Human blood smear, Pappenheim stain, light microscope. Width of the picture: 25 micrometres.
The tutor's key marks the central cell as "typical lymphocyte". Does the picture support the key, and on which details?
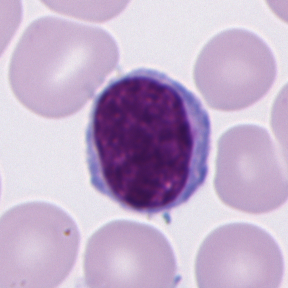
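First, what is there: an oval nucleus of about 12 by 8 micrometres, its chromatin dark purple and coarsely clumped. The whole cell comes to about 13 by 11 micrometres, and the nucleus fills about 70% of its area. The cytoplasm around it is pale blue, its rim wider on the right side than on the left, and it shows no granules and no vacuoles. The cell's outer edge is slightly irregular and frayed.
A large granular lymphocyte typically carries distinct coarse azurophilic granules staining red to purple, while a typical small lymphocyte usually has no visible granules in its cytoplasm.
With no granules to be found here, that speaks for typical lymphocyte and against large granular lymphocyte.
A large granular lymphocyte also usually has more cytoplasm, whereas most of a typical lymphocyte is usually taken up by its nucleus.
A nucleus filling about 70% of the cell sides with the typical form on that count too. So the name typical lymphocyte fits this cell.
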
